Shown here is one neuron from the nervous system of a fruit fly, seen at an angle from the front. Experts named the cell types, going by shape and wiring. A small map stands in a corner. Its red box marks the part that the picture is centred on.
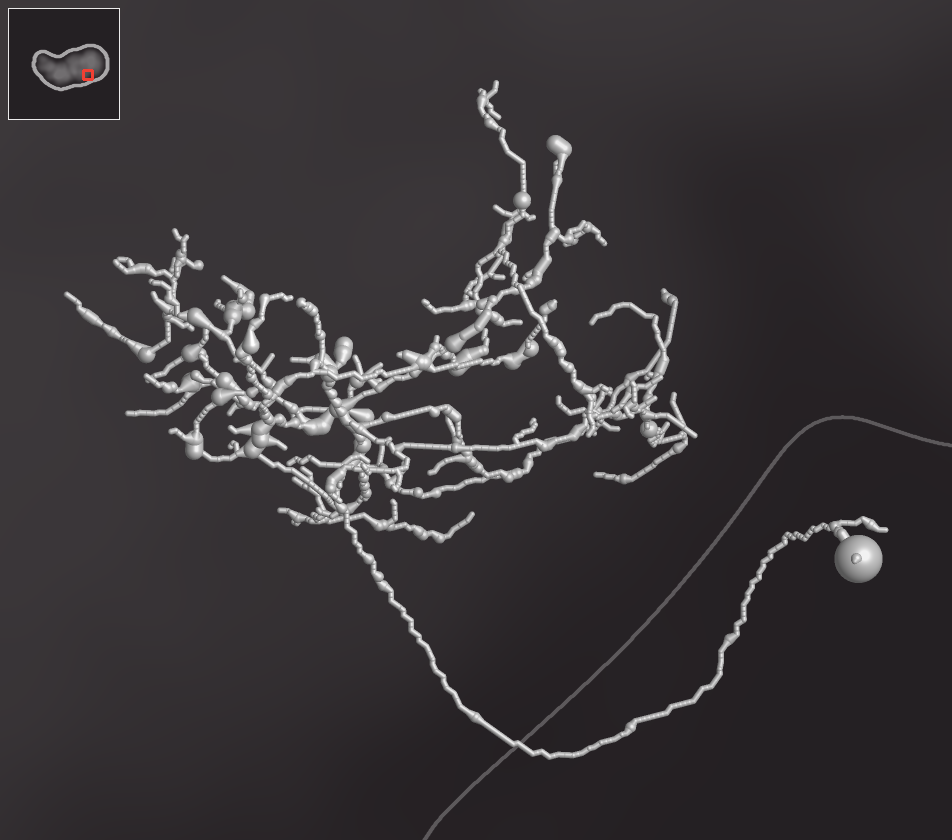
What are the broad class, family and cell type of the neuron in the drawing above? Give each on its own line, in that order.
central-brain intrinsic neuron
hemilineage TRdm
GNG320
